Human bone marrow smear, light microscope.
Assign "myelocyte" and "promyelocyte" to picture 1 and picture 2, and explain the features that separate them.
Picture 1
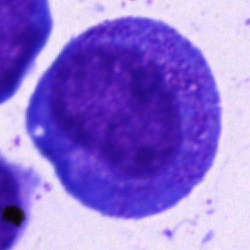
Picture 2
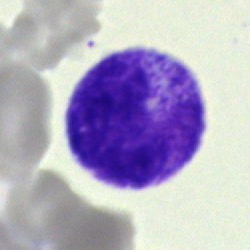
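Picture 1 shows a promyelocyte, and picture 2 shows a myelocyte. In picture 1 the chromatin is finely granular rather than coarsely clumped.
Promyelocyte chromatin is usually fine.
In picture 2 the chromatin is deep violet, with darker clumped patches. The cytoplasm of the promyelocyte stains a deep blue and forms a rim around the nucleus that is widest below it.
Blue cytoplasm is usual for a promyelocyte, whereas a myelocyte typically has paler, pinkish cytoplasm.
Both cells have a round outline, and the promyelocyte's has a small indentation on its lower left edge. A single small clear spot lies in the promyelocyte's cytoplasm at the left edge of the cell. Parts of other cells appear at the left edge of picture 1 without touching the cell, while pale grey out-of-focus shapes lie to the left of the myelocyte.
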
